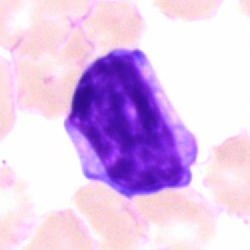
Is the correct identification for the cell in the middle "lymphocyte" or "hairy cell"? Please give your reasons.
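Lymphocyte is the answer here, not hairy cell. The cytoplasm forms only a scant rim around the nucleus and is pale lilac-blue.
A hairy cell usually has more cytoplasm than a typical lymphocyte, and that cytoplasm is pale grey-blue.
The nucleus is a single unlobed mass filling most of the cell, its dark purple chromatin coarsely clumped with paler streaks between the clumps.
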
